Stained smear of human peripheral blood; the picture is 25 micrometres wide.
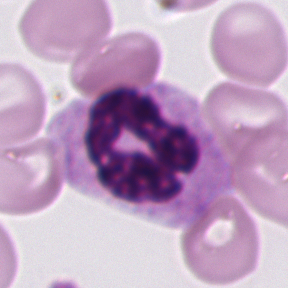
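Segmented neutrophil, centred in a stained smear of human peripheral blood. Nucleus: a lumpy band curled into a ring around a pale central hole, with no nucleoli seen. Cytoplasm: fine, faint violet-pink granules spread throughout. Outline: smooth, with no surface projections.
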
